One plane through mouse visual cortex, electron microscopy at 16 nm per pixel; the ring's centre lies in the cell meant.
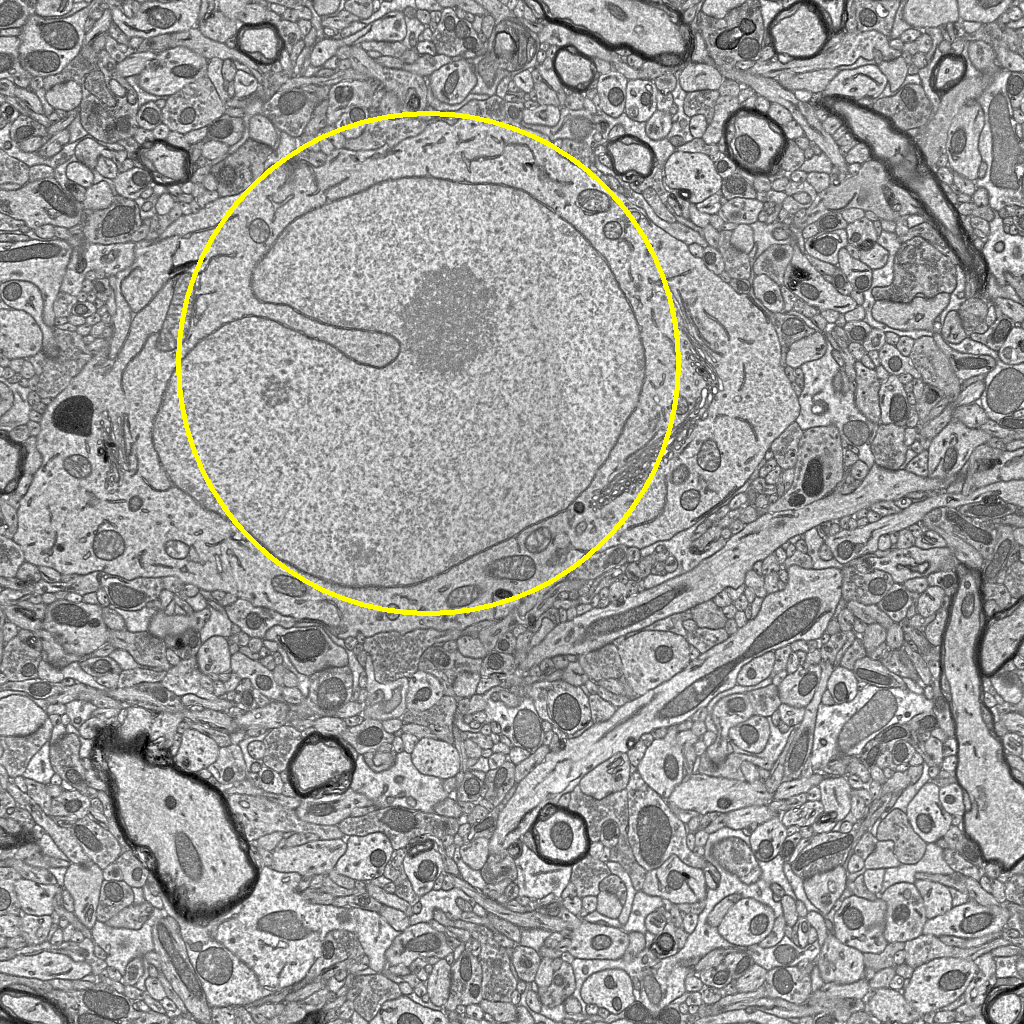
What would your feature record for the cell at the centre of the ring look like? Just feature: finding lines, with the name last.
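Shape: nucleus large, round to oval, almost whole in this plane
Envelope: one deep, narrow fold entering from the left side toward the middle
Nucleolus: single, large and dense, near the centre, close to the tip of the fold
Chromatin: pale, finely dispersed, no thick dark band lining the envelope
Cell type: excitatory neuron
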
